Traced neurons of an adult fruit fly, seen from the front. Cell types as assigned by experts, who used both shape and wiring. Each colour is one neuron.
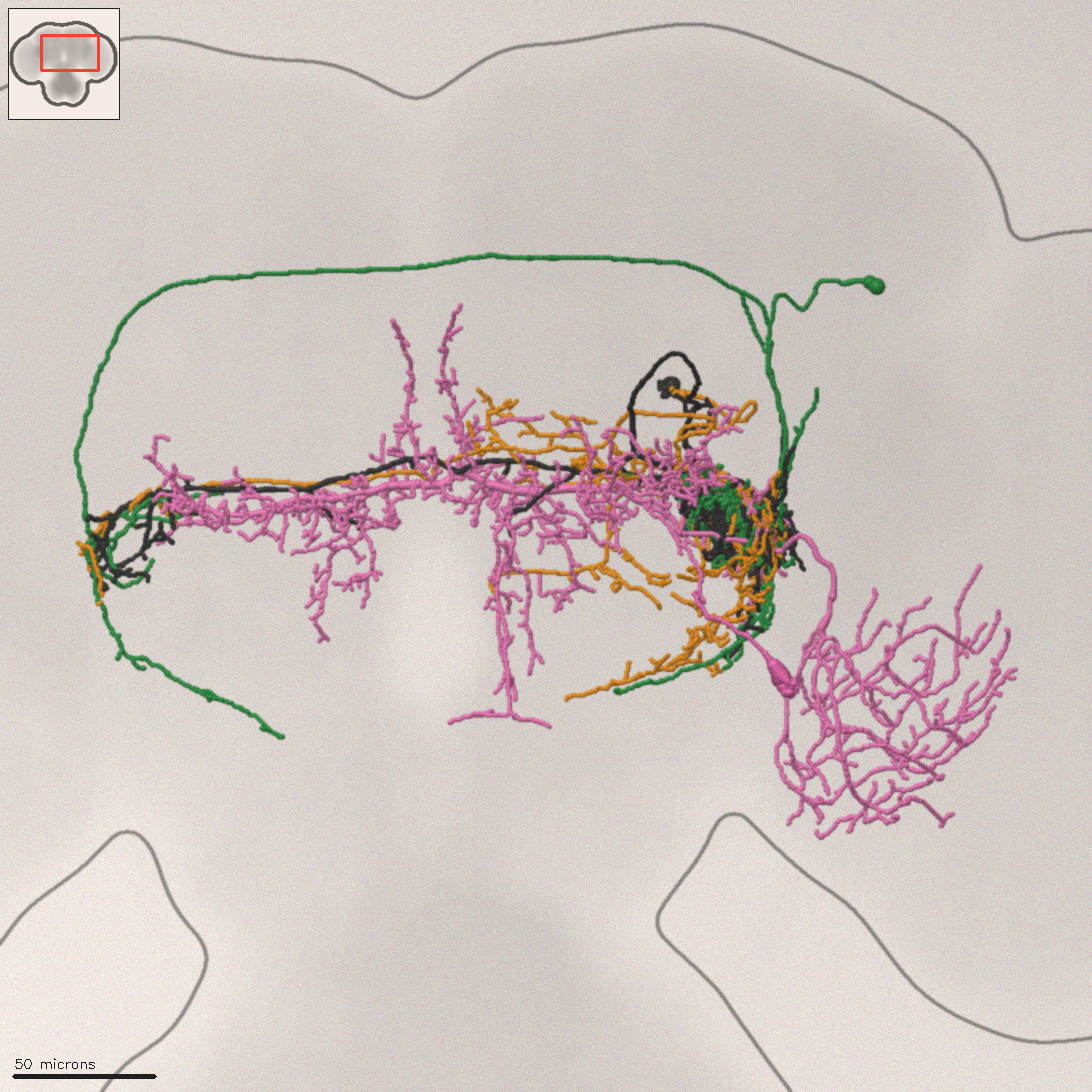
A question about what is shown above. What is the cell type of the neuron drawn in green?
PLP081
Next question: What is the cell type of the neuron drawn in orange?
PLP196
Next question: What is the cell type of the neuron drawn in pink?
LoVC6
